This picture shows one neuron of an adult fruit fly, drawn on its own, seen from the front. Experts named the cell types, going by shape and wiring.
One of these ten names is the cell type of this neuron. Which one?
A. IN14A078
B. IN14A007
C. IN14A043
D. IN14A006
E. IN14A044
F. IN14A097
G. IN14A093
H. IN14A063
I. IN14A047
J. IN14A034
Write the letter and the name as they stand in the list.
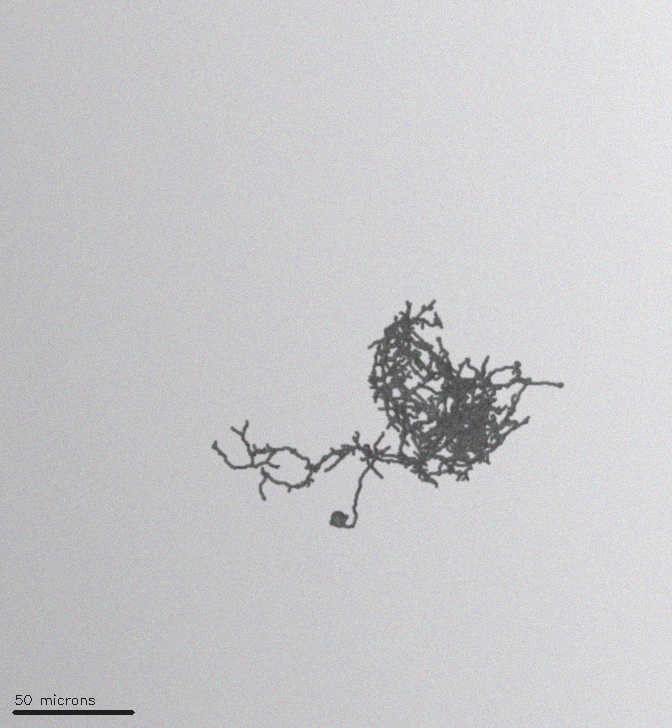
D. IN14A006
